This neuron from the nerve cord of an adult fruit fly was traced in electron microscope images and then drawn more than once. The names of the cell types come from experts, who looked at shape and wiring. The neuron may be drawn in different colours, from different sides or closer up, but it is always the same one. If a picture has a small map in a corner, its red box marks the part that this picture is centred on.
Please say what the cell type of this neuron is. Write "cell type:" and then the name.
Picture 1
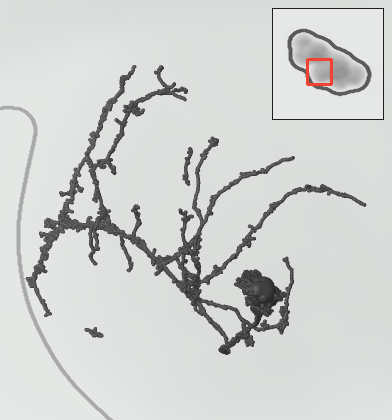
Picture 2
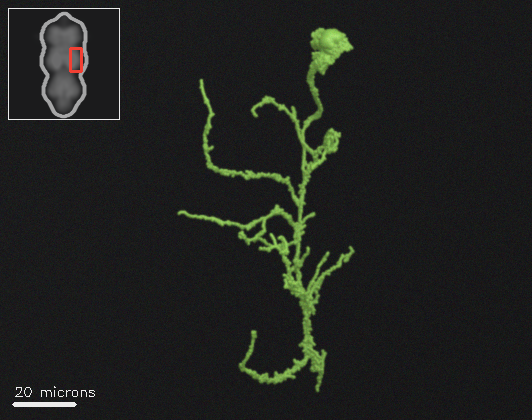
cell type: Sternal adductor MN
